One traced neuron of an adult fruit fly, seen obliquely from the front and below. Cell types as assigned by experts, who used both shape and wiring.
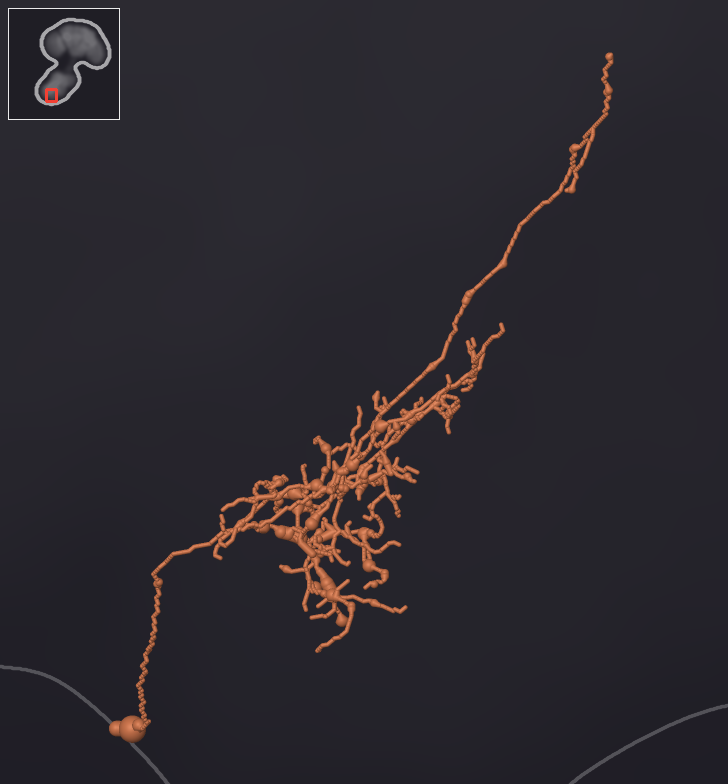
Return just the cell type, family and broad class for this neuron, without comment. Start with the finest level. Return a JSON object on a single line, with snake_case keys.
{"cell_type": "IN01B101", "family": "hemilineage 01B", "broad_class": "nerve-cord intrinsic neuron"}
